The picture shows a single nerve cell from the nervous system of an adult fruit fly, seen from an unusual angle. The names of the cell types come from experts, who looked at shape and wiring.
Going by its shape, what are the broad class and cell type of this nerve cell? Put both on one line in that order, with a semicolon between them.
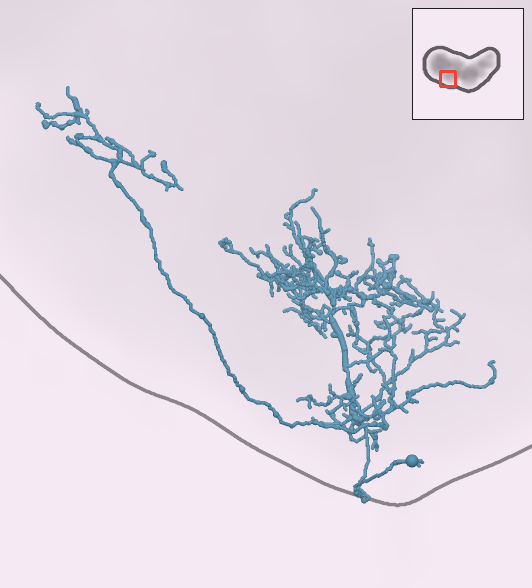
central-brain intrinsic neuron; GNG230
